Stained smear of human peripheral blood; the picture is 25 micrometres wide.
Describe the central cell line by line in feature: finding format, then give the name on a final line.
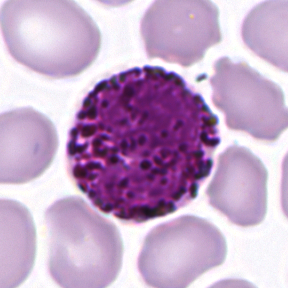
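Granules: coarse, dark purple-black, covering the whole cell.
Nucleus: outline hidden by granules lying over it.
Distribution: most crowded along the cell edge.
Granule size: variable.
Cell: basophil.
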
